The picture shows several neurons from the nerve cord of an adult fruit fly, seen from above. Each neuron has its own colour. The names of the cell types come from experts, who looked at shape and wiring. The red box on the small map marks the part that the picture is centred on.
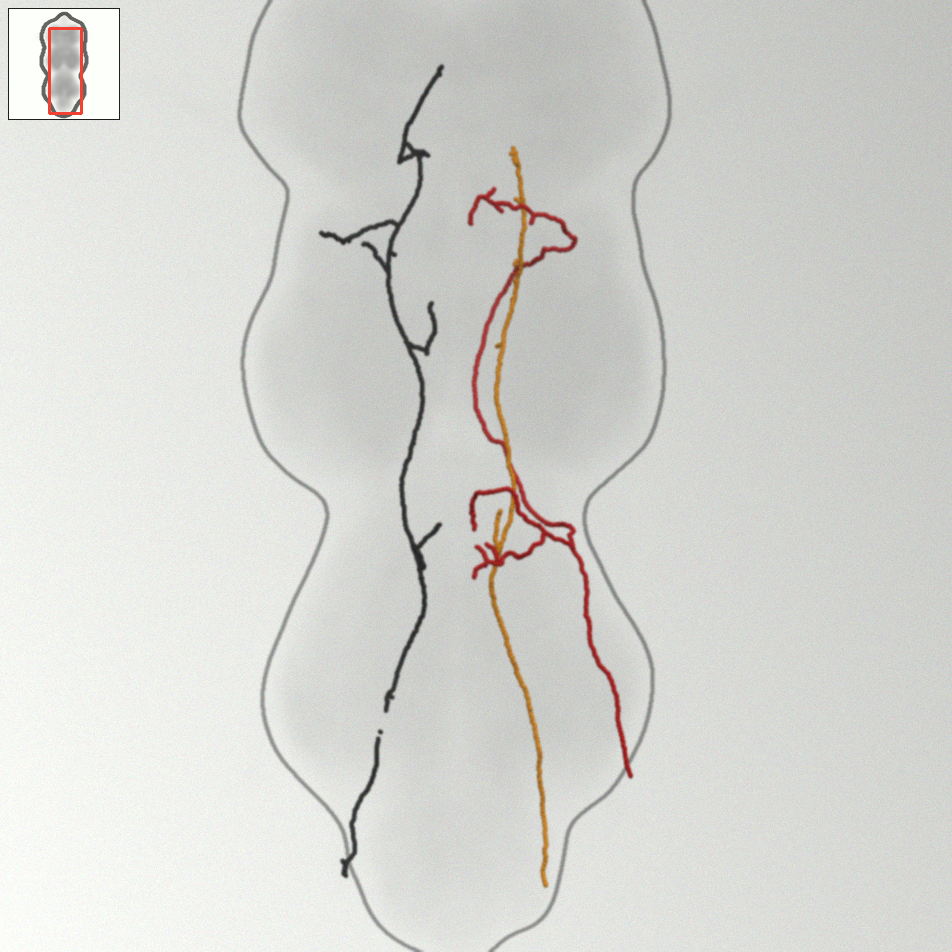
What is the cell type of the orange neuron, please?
SNpp46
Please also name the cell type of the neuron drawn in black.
SNpp42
